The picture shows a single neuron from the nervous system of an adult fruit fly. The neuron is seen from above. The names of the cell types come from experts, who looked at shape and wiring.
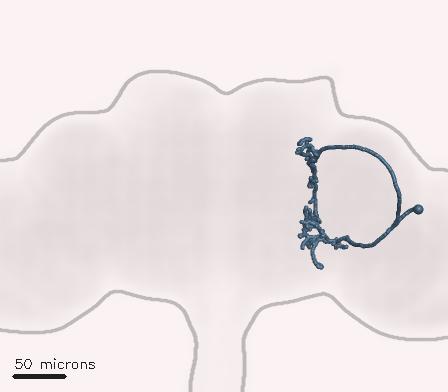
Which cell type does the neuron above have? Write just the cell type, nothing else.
WED035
